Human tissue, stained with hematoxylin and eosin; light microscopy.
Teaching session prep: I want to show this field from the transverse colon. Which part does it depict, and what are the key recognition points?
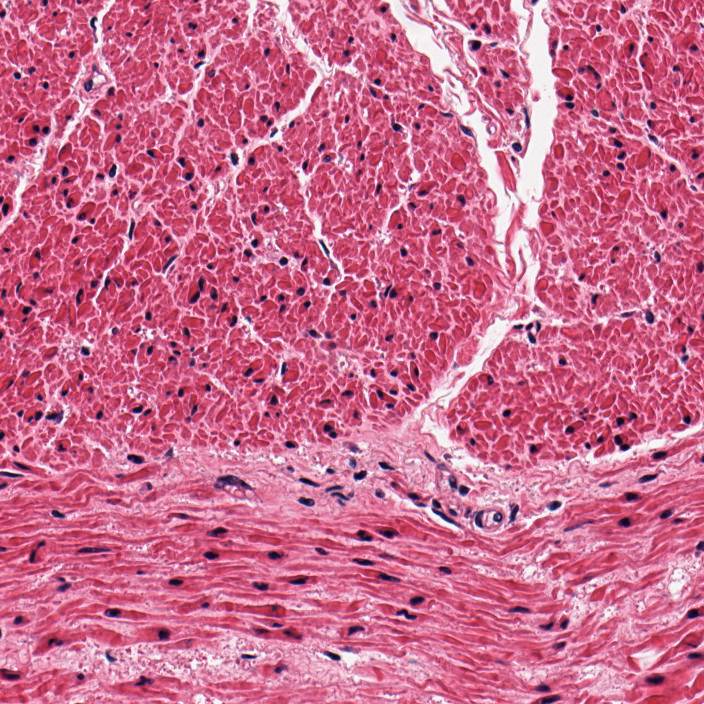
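Answer: smooth muscle, cut in two planes. In the lower third the fibres run lengthwise, with elongated, cigar-shaped dark nuclei lying along the cells; this decides it.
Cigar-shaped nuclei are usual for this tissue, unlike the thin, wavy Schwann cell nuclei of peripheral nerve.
The upper two-thirds is cut across, forming small pink polygonal profiles, only a minority with a nucleus.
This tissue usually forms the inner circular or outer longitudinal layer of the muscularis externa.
A thin band of loose, paler connective tissue separates the upper layer from the lower.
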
